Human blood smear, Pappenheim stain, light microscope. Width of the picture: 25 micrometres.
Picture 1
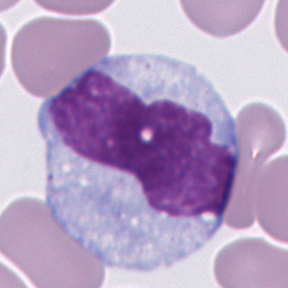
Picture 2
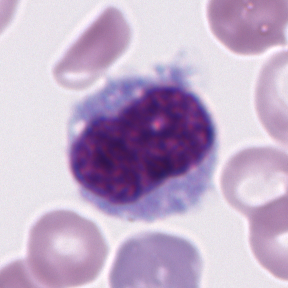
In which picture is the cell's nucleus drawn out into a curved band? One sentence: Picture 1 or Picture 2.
In Picture 1, the cell's nucleus takes the form of a curved band with no separate lobes.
